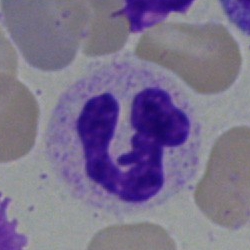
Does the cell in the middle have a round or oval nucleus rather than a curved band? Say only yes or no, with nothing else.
No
